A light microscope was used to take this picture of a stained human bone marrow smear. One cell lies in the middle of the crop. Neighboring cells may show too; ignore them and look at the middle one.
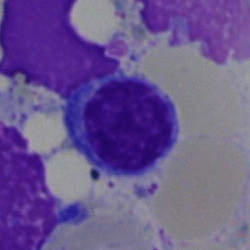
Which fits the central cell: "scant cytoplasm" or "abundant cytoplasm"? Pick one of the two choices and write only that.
Scant cytoplasm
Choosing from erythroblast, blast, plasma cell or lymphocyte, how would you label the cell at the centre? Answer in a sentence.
By type, the central cell of the crop is a lymphocyte.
